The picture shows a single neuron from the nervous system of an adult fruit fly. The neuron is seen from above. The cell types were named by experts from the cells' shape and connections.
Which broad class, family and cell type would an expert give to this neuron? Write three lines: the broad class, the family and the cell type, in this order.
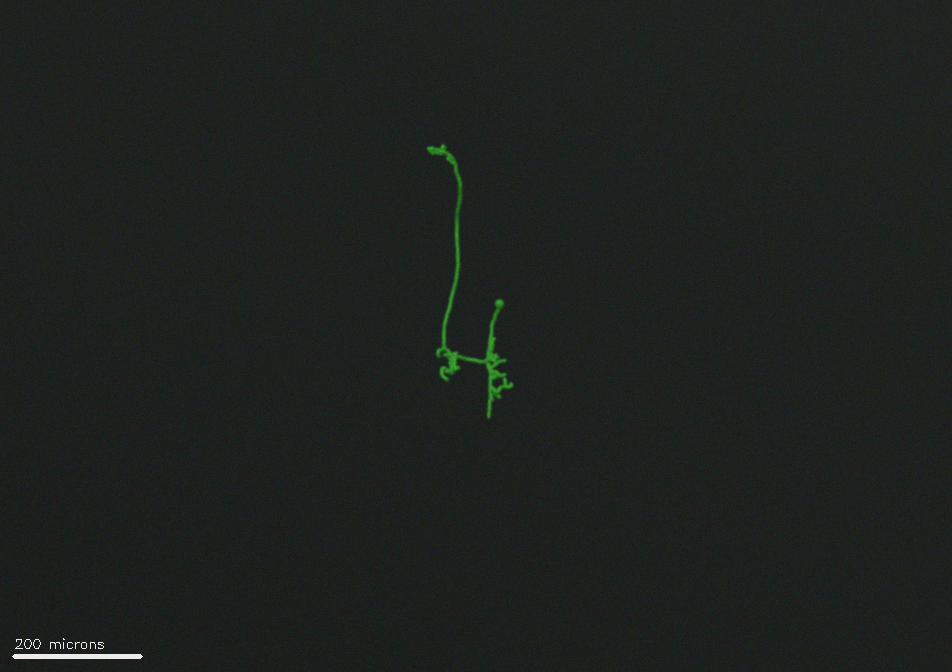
ascending neuron
hemilineage 07B
AN07B091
